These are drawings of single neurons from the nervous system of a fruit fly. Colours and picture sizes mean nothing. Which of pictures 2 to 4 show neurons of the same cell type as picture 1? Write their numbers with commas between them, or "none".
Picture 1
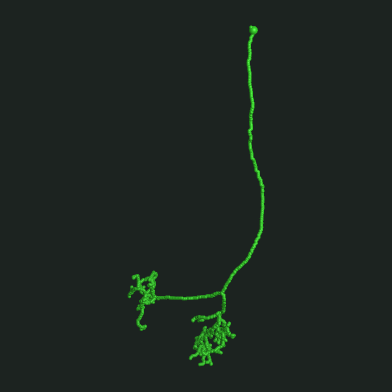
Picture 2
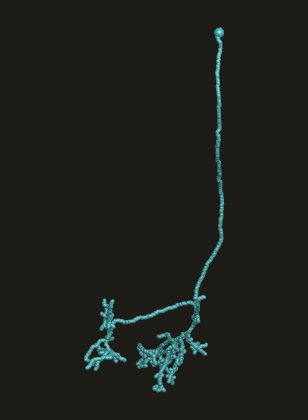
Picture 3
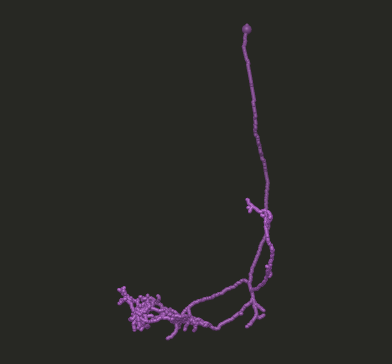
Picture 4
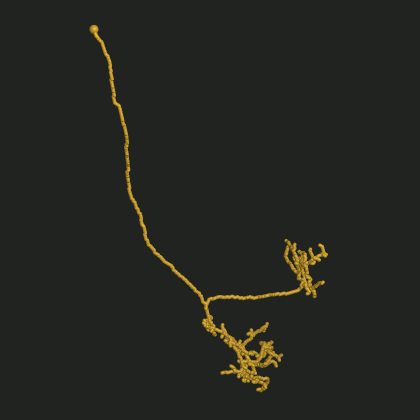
2, 4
